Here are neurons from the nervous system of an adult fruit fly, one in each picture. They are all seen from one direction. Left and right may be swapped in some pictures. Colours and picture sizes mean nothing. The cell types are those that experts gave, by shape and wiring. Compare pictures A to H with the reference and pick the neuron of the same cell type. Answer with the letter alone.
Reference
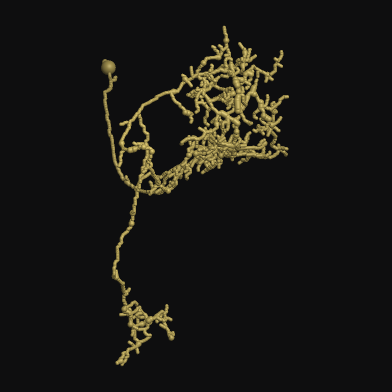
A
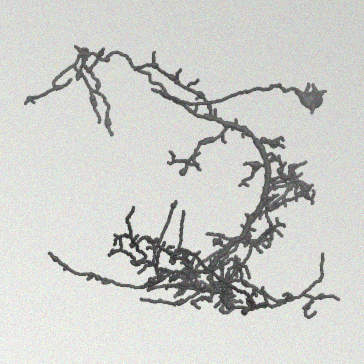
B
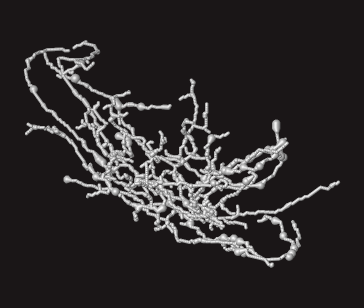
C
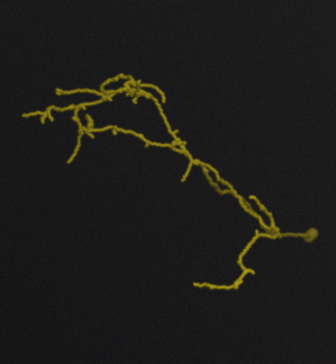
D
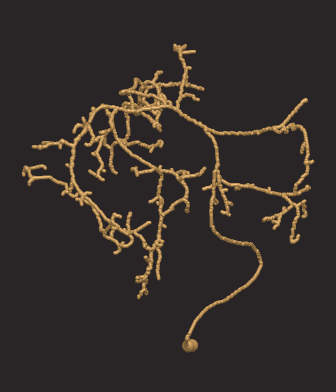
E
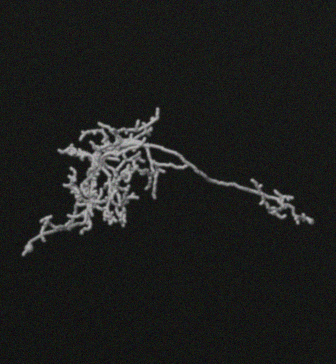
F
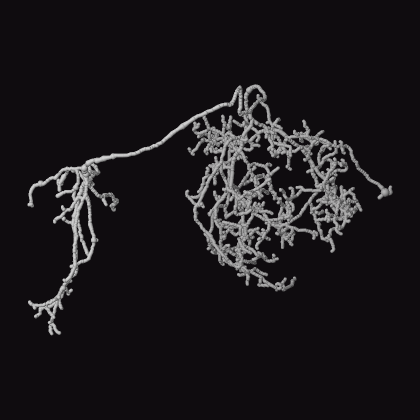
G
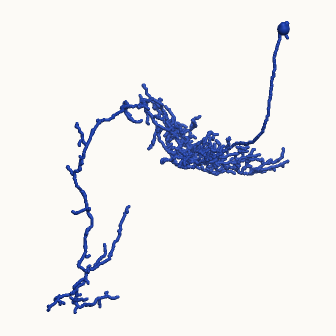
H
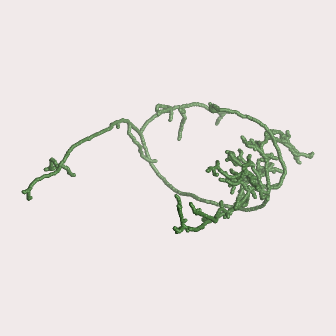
G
